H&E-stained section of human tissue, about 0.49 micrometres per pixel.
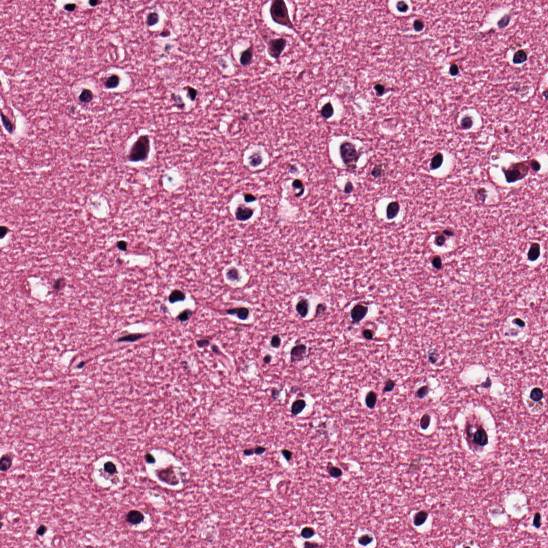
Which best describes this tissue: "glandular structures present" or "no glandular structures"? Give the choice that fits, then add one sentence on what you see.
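No glandular structures. A finely granular pink background fills the whole field, with cells scattered singly through it and no organised units.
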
